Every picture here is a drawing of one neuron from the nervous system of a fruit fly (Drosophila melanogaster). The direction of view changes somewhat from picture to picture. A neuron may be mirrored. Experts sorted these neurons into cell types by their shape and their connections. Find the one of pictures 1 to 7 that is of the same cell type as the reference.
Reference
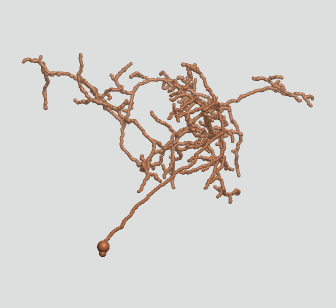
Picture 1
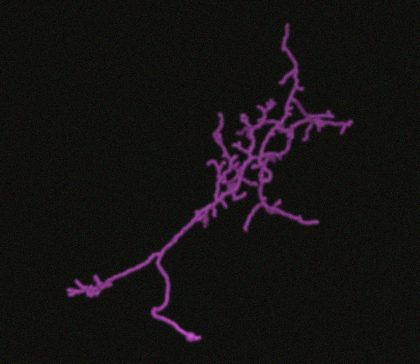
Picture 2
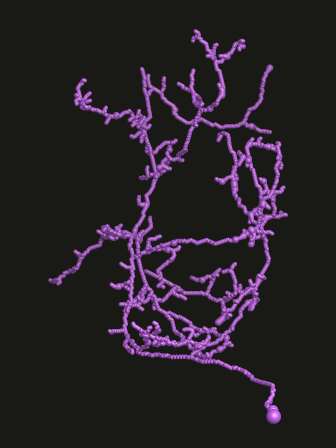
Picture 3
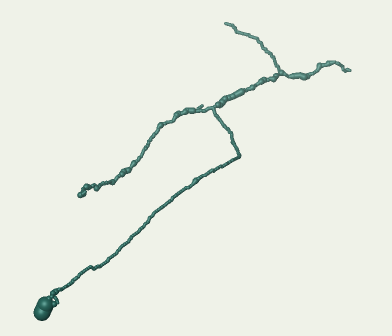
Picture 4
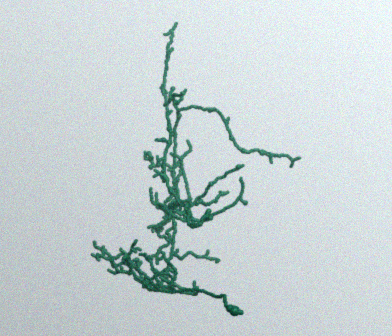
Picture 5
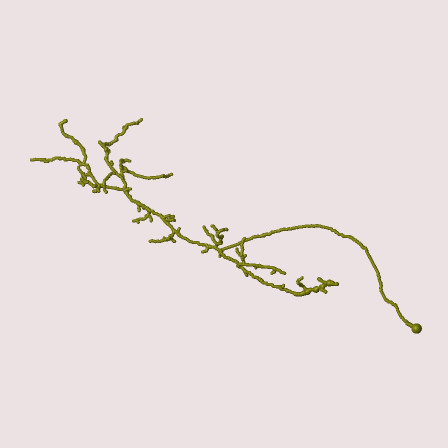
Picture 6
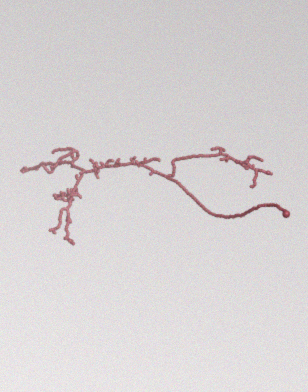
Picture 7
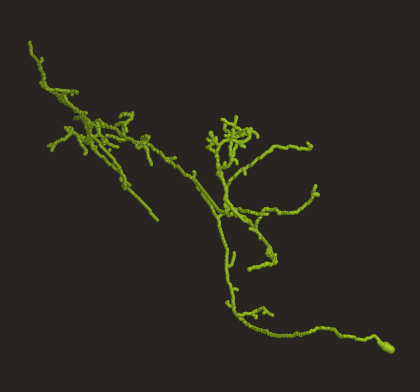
Picture 4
